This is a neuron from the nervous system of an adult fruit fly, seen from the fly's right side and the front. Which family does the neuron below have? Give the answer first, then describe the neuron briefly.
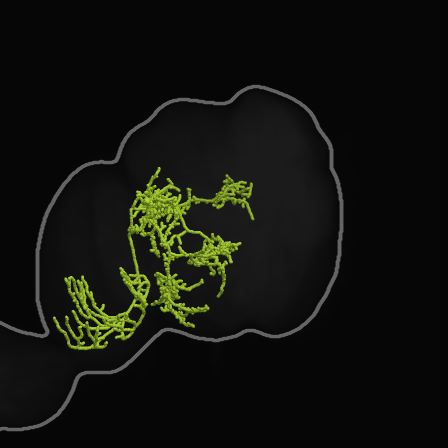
The family is OLVC. Its broad class is visual centrifugal neuron. As drawn here it is about as wide as it is tall.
